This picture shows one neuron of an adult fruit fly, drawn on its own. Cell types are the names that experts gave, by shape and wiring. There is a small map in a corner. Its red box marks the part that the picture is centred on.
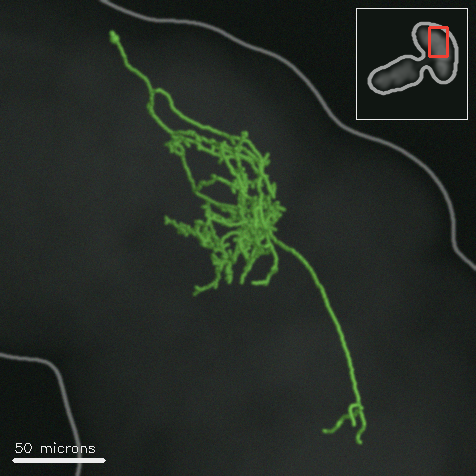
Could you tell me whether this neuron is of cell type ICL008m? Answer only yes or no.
no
